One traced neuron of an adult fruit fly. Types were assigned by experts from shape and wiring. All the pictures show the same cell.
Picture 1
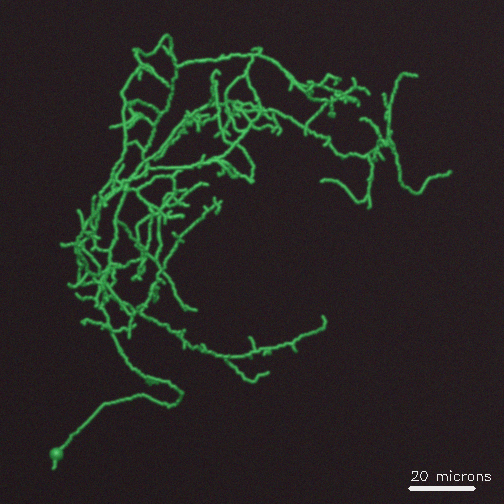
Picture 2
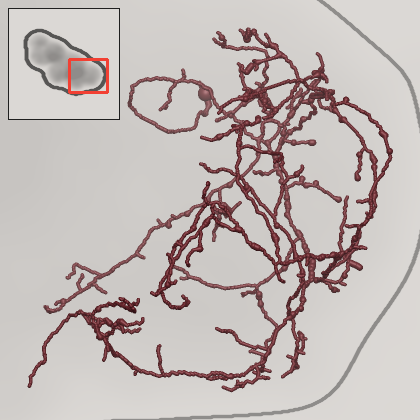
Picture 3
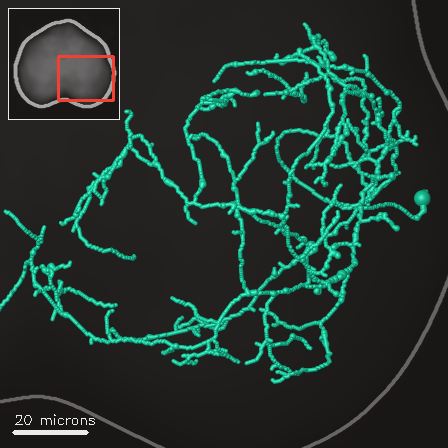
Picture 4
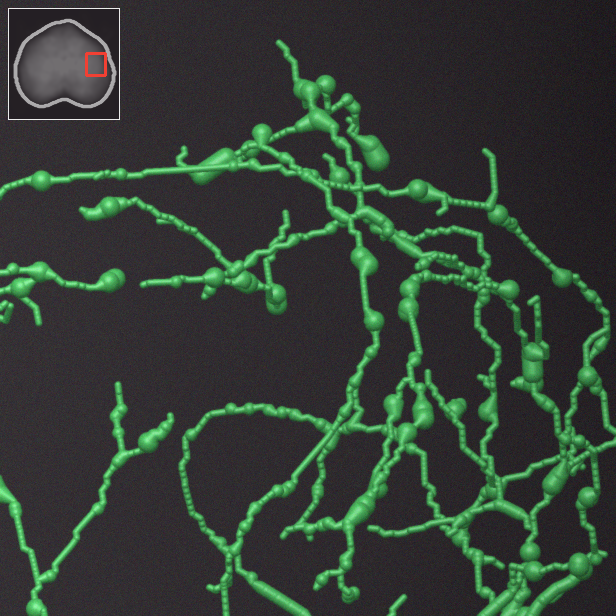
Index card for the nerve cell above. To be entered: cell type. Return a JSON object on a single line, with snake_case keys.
{"cell_type": "IN03A051"}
